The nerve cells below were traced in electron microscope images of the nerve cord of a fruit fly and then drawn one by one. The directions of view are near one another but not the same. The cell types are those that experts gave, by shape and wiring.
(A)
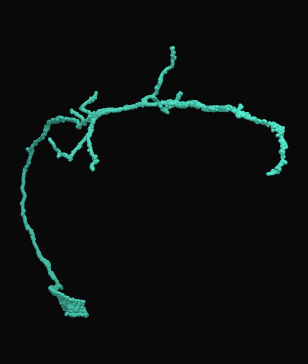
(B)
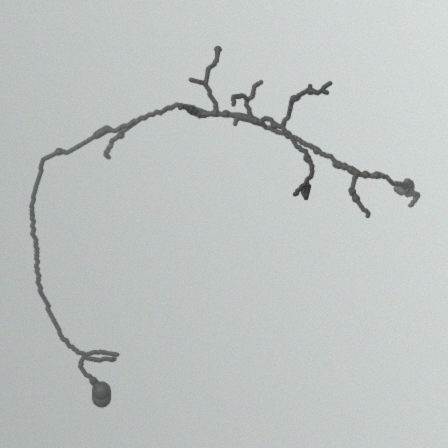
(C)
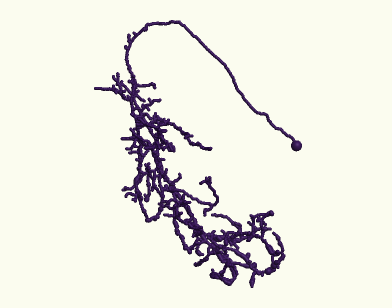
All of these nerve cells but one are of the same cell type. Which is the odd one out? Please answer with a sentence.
Picture C is the odd one out.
